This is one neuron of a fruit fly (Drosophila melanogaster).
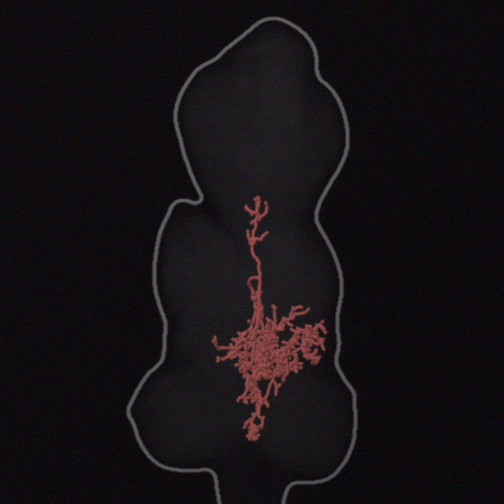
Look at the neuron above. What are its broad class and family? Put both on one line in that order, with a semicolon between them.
nerve-cord intrinsic neuron; hemilineage 06B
